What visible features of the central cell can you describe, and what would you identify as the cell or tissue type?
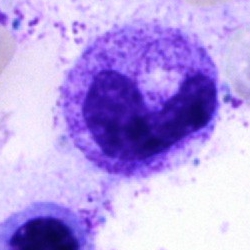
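So the outline here is roughly round, and the nucleus is deeply indented, with its notch opening towards the top. The chromatin's dense and dark purple, and small purple granules fill the cytoplasm. You're looking at a band neutrophil.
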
